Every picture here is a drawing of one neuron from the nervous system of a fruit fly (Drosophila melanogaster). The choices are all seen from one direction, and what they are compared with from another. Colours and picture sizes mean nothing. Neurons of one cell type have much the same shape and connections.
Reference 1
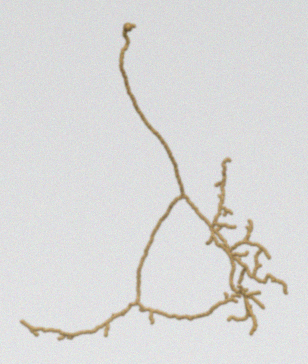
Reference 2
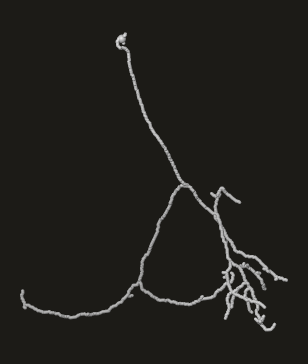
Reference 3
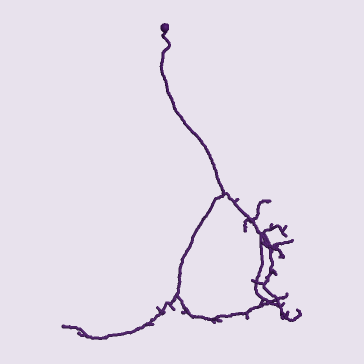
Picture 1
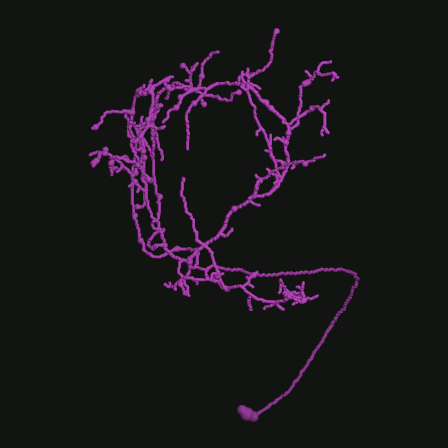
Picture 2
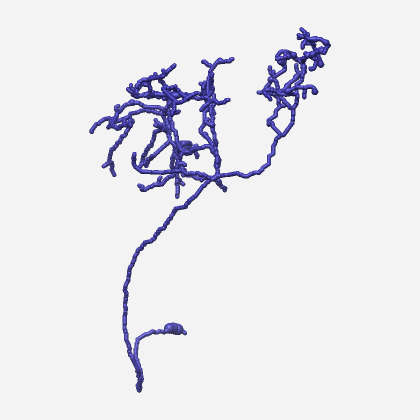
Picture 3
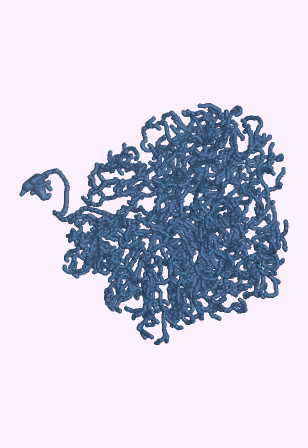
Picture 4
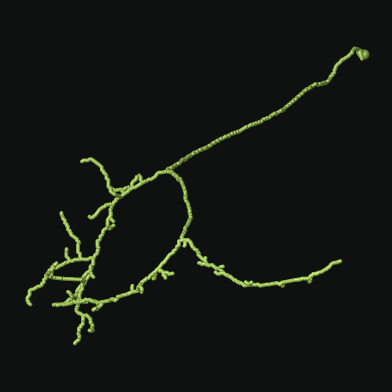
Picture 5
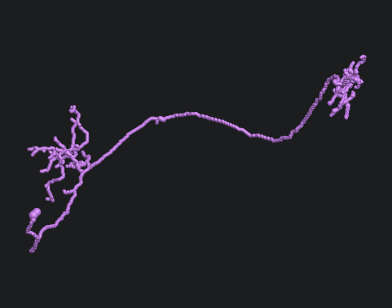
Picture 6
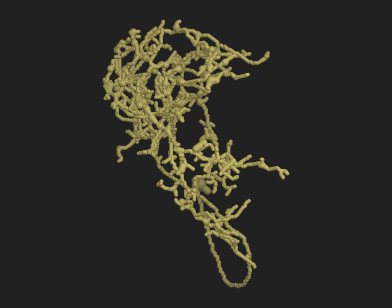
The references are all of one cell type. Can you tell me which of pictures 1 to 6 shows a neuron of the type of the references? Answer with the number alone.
4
